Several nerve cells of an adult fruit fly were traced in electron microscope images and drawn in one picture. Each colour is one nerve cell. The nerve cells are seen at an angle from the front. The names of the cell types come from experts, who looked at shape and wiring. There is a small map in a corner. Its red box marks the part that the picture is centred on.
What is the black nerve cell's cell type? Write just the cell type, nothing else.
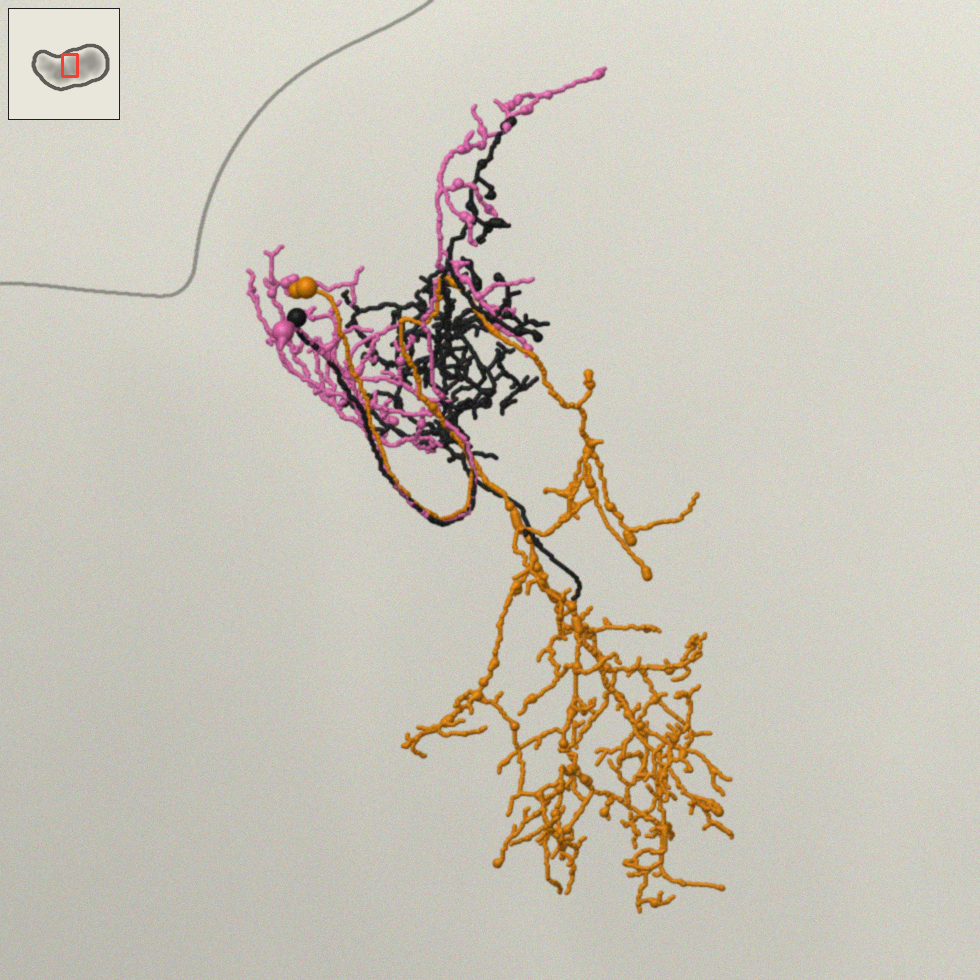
CB3036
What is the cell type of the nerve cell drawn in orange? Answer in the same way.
AVLP003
